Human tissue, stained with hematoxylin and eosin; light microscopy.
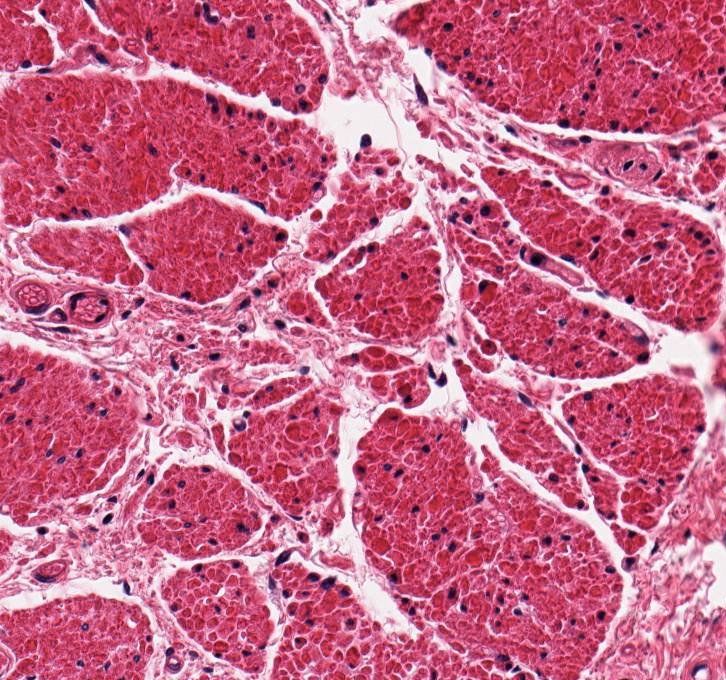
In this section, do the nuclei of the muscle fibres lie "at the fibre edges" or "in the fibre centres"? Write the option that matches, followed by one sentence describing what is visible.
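In the fibre centres. Small dark nuclei lie in the middle of only some of the cell profiles, and many profiles show no nucleus.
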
